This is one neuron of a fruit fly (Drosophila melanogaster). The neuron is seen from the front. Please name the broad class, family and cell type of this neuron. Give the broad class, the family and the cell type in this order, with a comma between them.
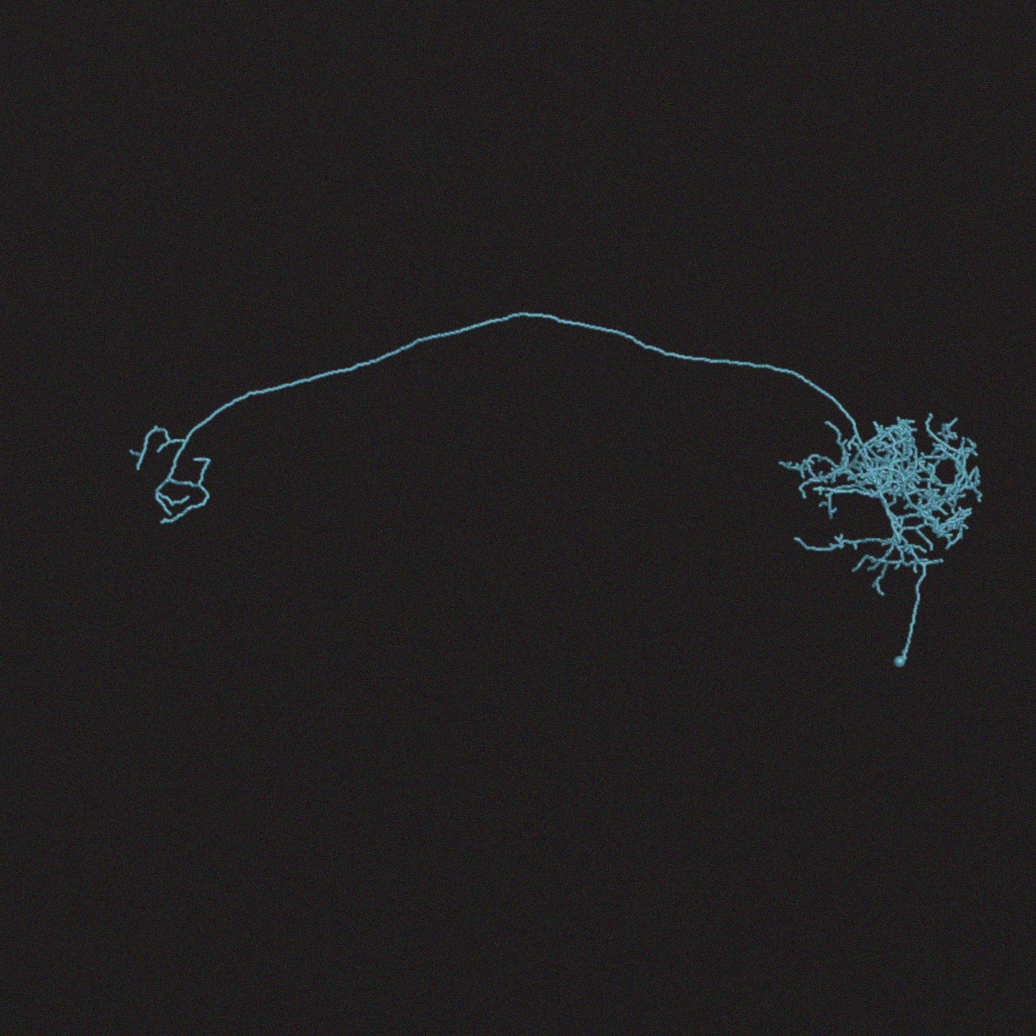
central-brain intrinsic neuron, hemilineage VLPl&p1_lateral, AVLP325_a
